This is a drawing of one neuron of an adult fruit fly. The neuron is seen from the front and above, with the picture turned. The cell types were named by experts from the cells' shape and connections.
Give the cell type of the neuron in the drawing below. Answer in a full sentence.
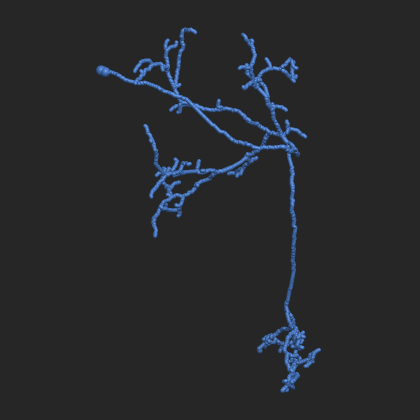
The cell type is CB1642.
